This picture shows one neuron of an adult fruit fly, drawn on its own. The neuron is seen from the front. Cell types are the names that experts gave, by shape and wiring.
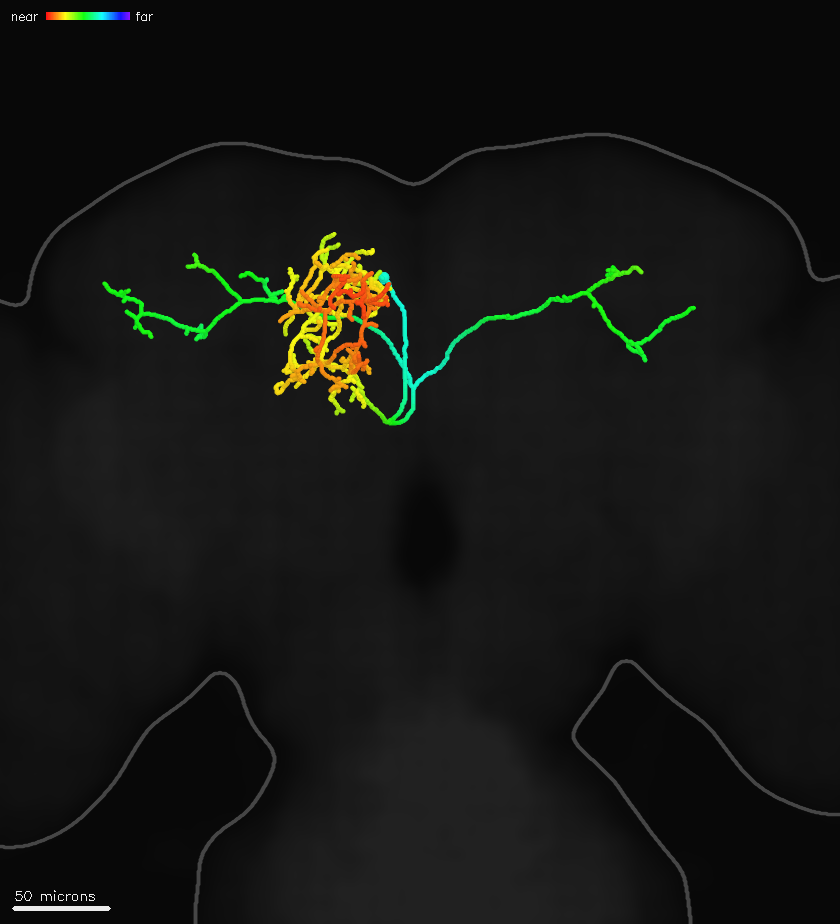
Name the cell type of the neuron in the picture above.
CRE080_a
